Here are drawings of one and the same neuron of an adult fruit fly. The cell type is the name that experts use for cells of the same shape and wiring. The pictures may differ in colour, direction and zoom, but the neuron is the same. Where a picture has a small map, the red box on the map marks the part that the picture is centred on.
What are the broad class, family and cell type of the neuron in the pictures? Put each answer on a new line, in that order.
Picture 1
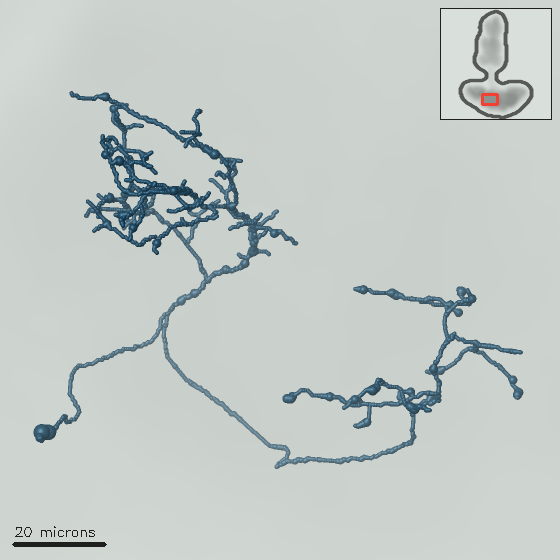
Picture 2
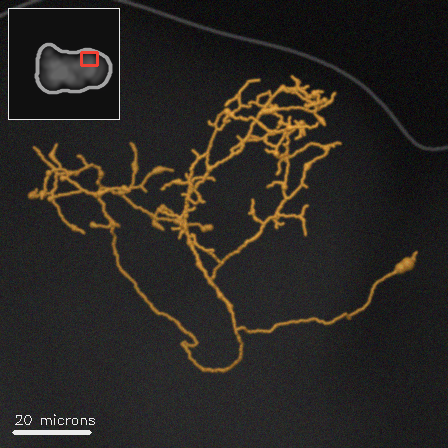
central-brain intrinsic neuron
hemilineage SLPal2
LHAD1a1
